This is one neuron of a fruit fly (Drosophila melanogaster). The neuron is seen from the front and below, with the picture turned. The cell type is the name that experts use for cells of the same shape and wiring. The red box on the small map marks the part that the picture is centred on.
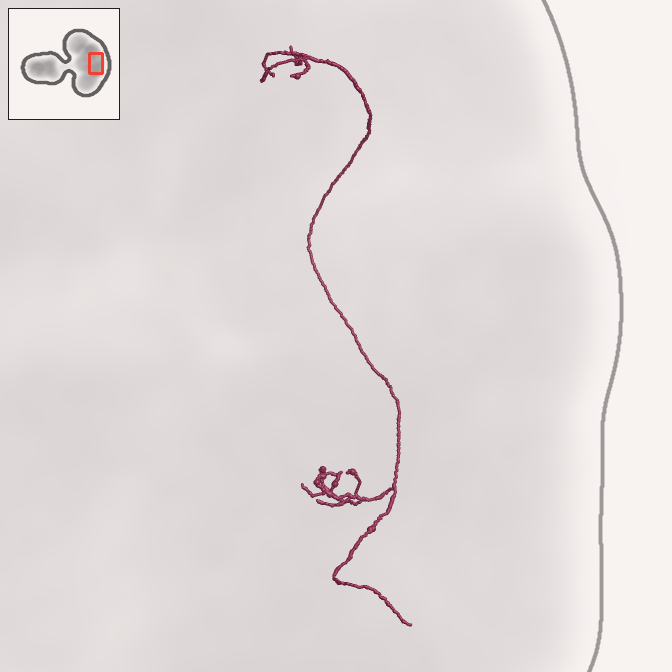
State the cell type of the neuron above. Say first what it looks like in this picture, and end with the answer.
It is in the brain and does not reach the nerve cord. The drawing shows no cell body. This is a sensory neuron entering the brain. It is of cell type ORN_DC3.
